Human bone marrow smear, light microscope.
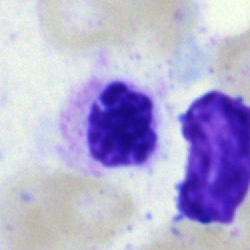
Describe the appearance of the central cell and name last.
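The nucleus lies toward the right side of the cell, and most of the cytoplasm is on the left. Its chromatin is dark purple and coarsely clumped. The cytoplasm is pale pinkish-lilac, with fine pink-purple granules scattered through it. This is a segmented neutrophil.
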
